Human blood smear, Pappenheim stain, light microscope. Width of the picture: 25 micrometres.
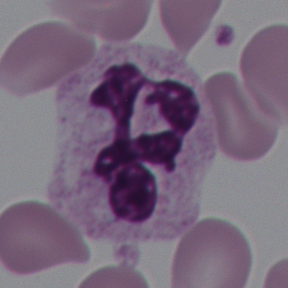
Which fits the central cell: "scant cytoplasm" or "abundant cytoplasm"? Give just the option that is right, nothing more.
Abundant cytoplasm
